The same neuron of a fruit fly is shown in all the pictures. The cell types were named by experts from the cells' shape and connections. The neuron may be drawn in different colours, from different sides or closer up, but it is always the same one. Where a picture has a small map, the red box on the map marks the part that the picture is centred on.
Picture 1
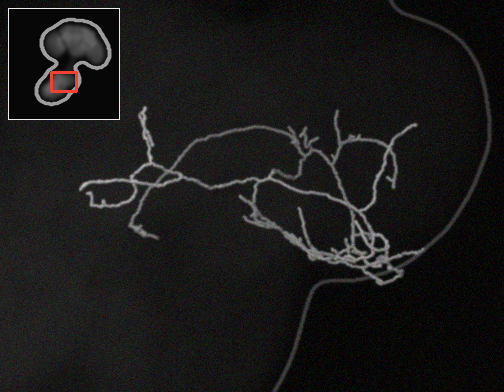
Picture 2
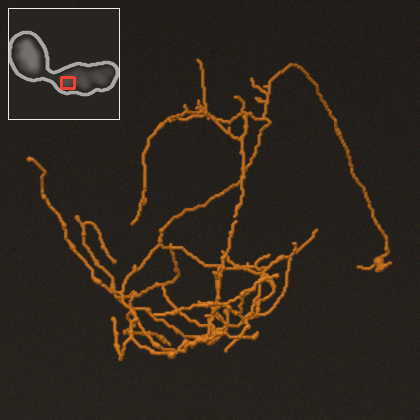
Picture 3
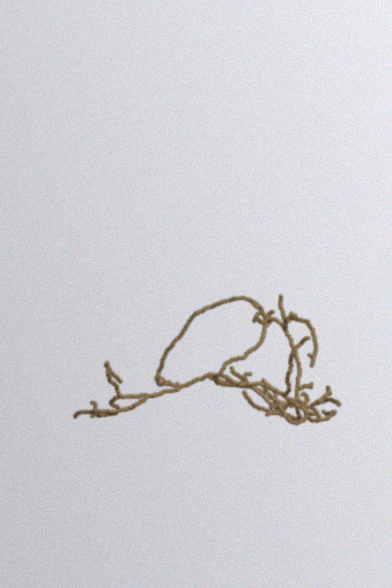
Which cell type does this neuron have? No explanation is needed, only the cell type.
IN12B035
